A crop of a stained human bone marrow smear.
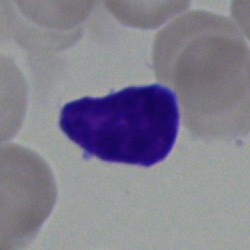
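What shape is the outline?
Irregular and angular rather than round, with a tiny pale knob projecting from the lower left edge.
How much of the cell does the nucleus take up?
Almost all of it; the dark nucleus follows the irregular outline.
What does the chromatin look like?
Dense and deep violet, with only faint lighter mottling.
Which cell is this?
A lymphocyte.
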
